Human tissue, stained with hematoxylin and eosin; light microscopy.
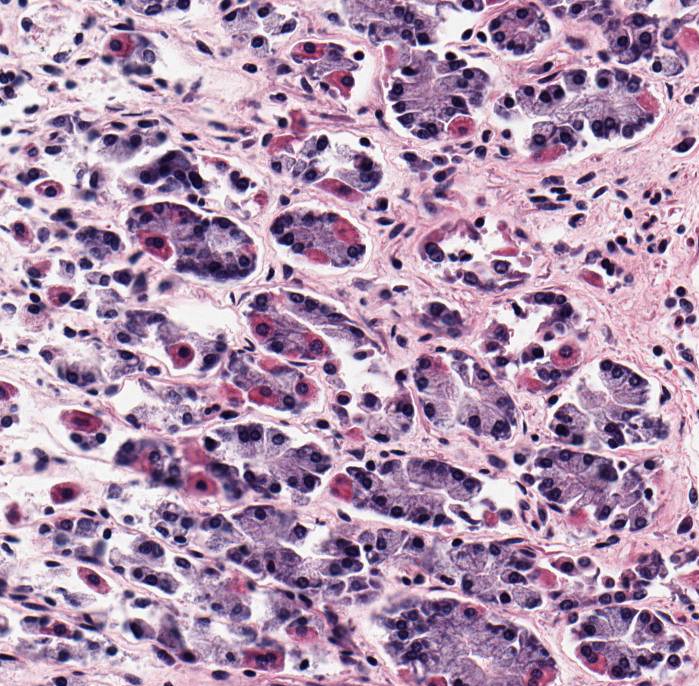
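Stomach. Parietal cells, scattered singly throughout among gland cells, show bright pink cytoplasm and one round central nucleus. Chief cells, the majority lining the glands, show purple-grey granular cytoplasm and dark round nuclei toward the base. Narrow or indistinct lumens make most gland profiles look nearly solid.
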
